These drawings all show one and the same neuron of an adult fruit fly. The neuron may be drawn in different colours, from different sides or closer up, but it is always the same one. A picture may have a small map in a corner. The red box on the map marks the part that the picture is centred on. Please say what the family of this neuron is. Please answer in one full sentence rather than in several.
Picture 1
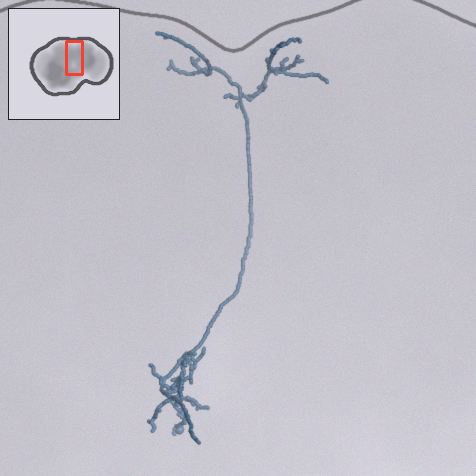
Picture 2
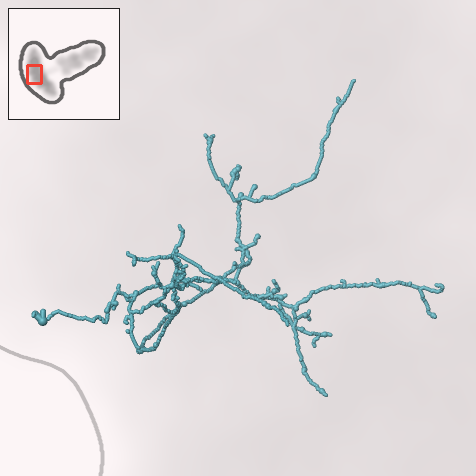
This neuron is given the family hemilineage FLAa3.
